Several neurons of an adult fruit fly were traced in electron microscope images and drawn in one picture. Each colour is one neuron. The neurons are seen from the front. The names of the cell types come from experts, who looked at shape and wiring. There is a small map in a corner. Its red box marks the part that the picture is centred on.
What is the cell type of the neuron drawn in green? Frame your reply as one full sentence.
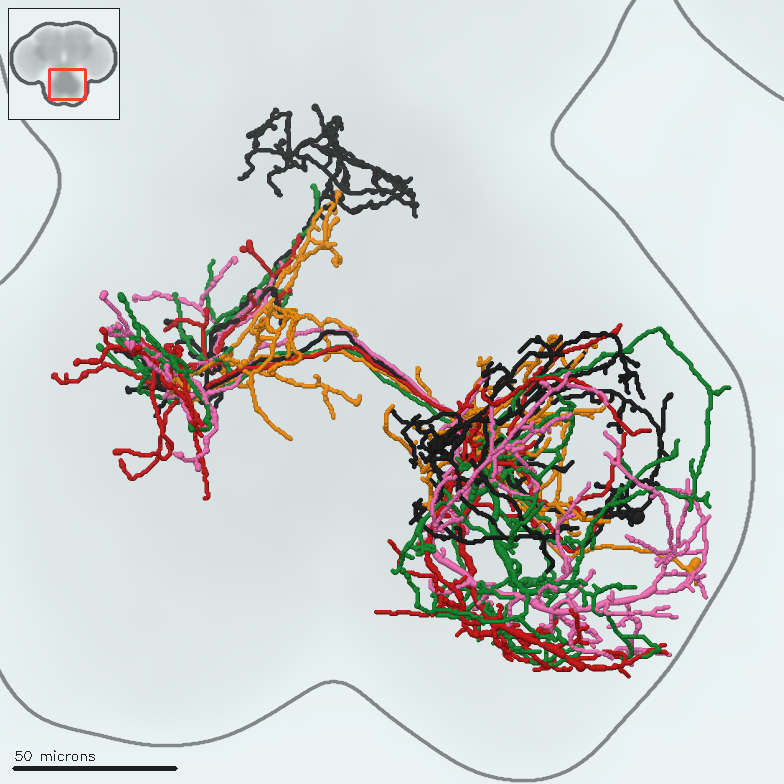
The neuron belongs to cell type IN08B042.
